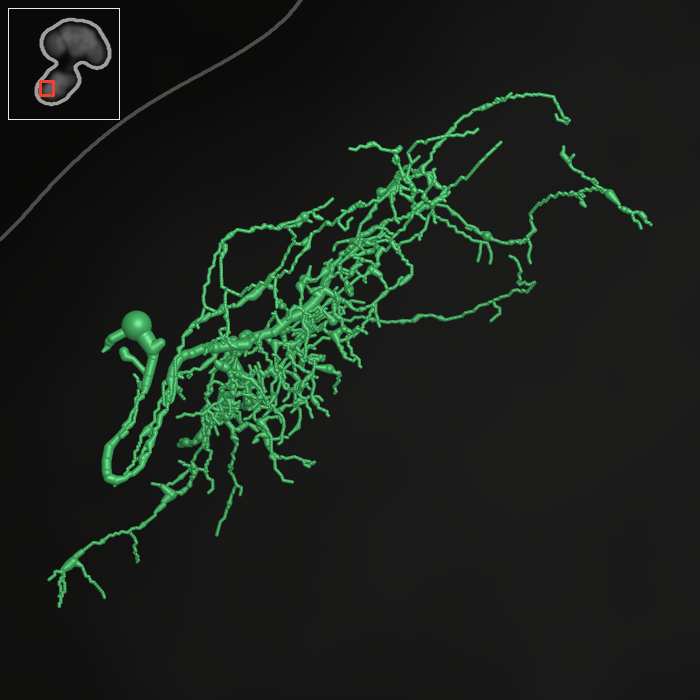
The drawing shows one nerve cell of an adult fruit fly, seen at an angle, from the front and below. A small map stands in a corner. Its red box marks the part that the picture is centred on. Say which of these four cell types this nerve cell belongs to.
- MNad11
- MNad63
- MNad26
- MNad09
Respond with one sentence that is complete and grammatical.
The cell type name for this nerve cell is MNad09.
